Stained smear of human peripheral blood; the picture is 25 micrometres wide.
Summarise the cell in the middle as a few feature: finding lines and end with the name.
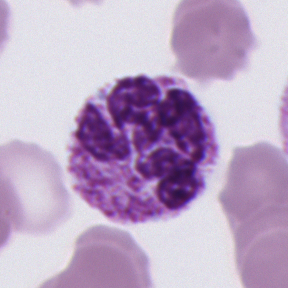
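Size: cell about 13 micrometres across
Lobes: several, separate, linked by thin strands
Chromatin: coarse clumps, dark purple
Granules: fine and violet, throughout the cytoplasm
Layout: lobes crowd the upper and right part of the cell; most exposed cytoplasm lies at the lower left
Identity: segmented neutrophil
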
